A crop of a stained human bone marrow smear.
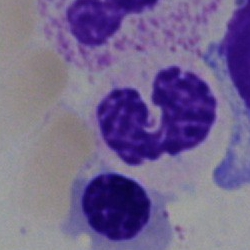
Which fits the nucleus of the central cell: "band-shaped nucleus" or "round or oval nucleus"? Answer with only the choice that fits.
Band-shaped nucleus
